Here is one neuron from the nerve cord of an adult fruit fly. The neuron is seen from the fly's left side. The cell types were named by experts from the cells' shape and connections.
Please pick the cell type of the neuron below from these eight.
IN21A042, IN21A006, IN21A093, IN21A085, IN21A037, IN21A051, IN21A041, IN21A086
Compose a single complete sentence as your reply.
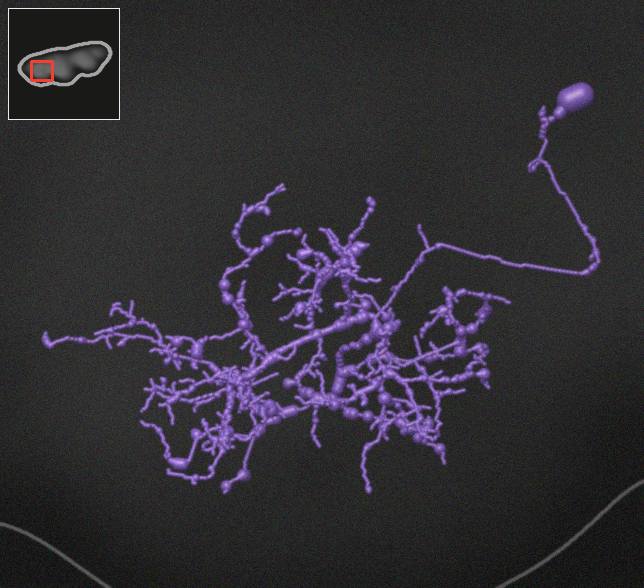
The cell type name for this neuron is IN21A042.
